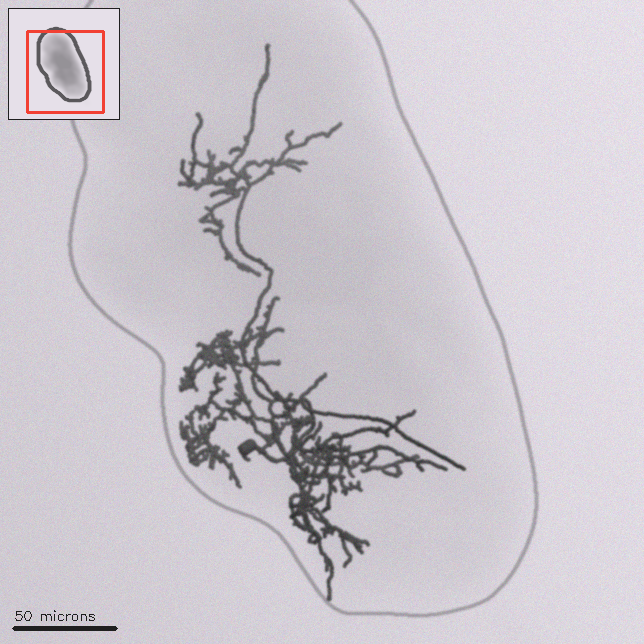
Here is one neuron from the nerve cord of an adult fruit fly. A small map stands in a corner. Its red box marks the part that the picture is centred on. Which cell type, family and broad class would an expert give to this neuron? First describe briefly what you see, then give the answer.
By the scale bar it is about 250 microns tall in this view. Dozens of branch ends can be seen. Its cell type is AN05B105. The family is hemilineage 05B. This is an ascending neuron.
